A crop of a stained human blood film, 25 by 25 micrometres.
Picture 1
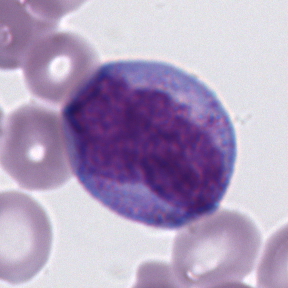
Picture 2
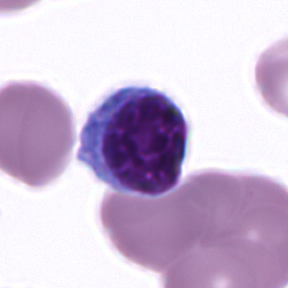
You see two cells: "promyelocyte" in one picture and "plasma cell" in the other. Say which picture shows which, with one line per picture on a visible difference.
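The cell in picture 1 is a promyelocyte. The cell outline is smooth and slightly angular, without surface projections.
The cell in picture 2 is a plasma cell. The cell's edge is slightly ragged on the lower left.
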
